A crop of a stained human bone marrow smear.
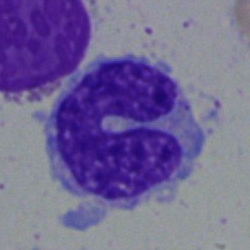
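Monocyte, the central cell. The nucleus is deeply notched, its notch opening to the right. I see no distinct granules in the cytoplasm. The outline is irregular and slightly ruffled rather than smooth, and a pale blue bleb of cytoplasm protrudes at the bottom.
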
